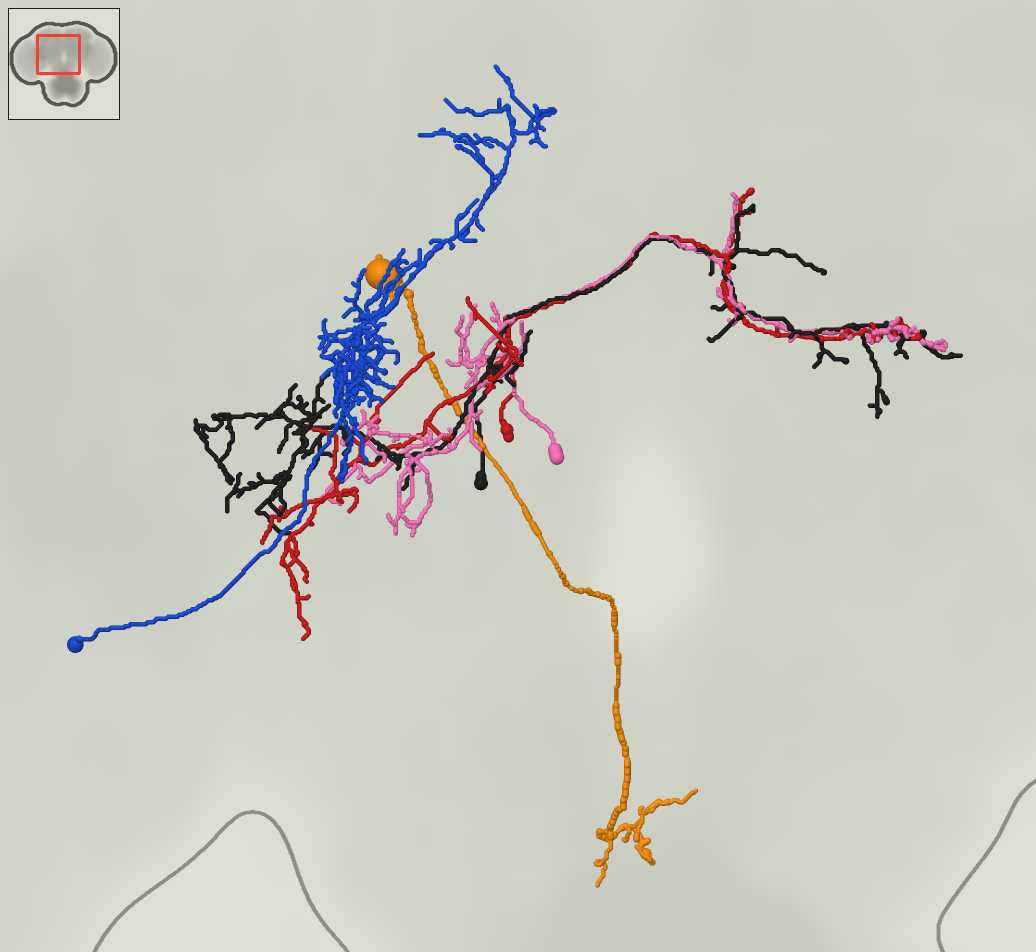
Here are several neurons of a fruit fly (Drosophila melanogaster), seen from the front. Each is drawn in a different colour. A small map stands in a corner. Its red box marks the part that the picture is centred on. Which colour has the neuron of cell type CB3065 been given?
blue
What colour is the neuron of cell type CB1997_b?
pink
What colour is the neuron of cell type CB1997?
red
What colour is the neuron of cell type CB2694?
black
